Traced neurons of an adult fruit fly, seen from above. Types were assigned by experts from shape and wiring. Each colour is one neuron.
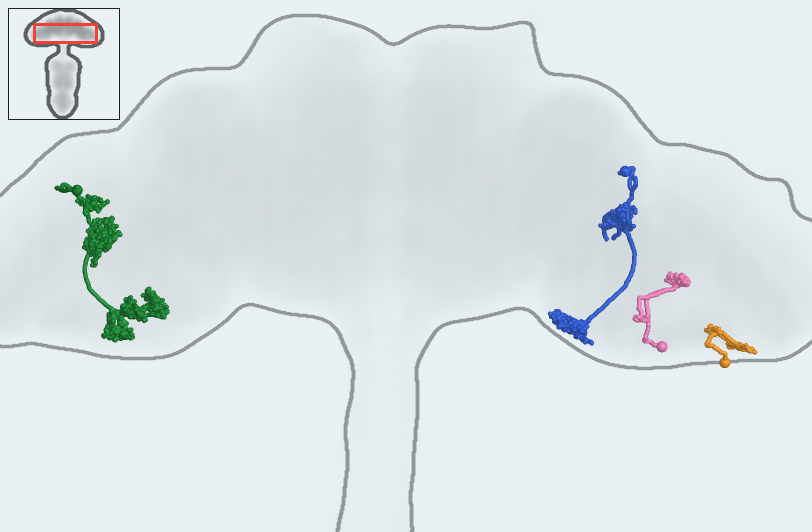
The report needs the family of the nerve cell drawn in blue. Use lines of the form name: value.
family: TmY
